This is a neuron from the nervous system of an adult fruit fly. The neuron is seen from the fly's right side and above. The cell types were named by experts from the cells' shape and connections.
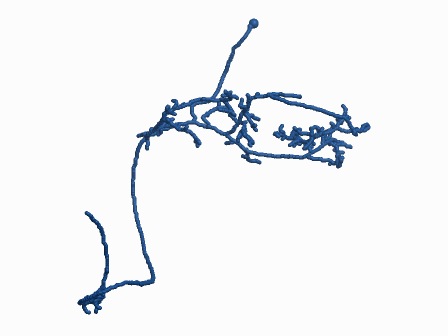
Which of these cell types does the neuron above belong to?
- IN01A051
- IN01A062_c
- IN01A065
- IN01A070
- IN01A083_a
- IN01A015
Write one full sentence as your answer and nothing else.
It is the cell type IN01A062_c to which this neuron belongs.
